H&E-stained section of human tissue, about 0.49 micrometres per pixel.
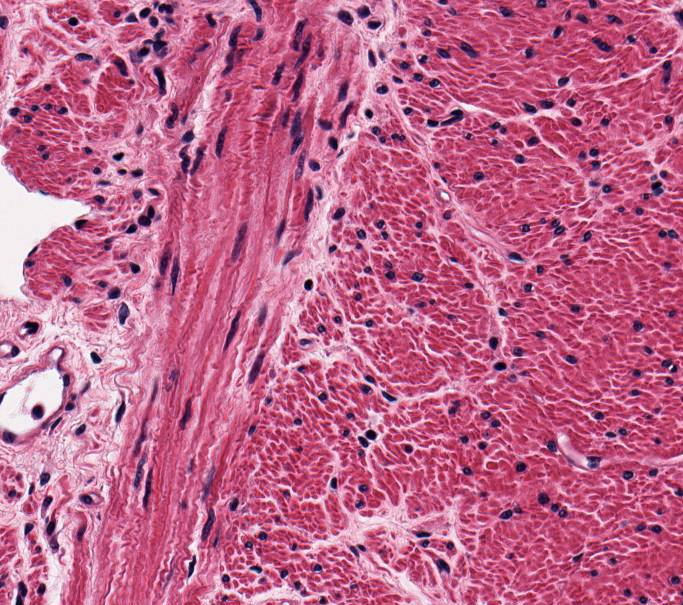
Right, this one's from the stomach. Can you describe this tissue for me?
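Cross-sectioned muscle fills right and centre; a lengthwise-cut band runs diagonally, top centre to bottom left, its cigar-shaped nuclei parallel to fibres. Cross-cut profiles are small, packed, pink, a minority with a small dark round nucleus. Thin pale branching connective tissue strands divide them into bundles.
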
